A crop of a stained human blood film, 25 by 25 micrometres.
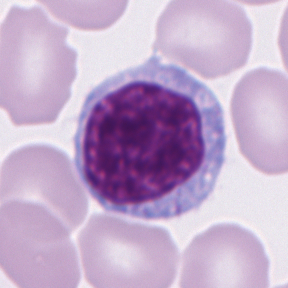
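Typical lymphocyte in a stained smear of peripheral blood. The cell measures about 14 micrometres across, and its round, unindented nucleus about 11 micrometres, filling about 60% of the cell's area. Dark purple chromatin is clumped into coarse patches, and a pale blue rim of cytoplasm encircles the whole nucleus. A small irregular bump projects from the top edge of the cell.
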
